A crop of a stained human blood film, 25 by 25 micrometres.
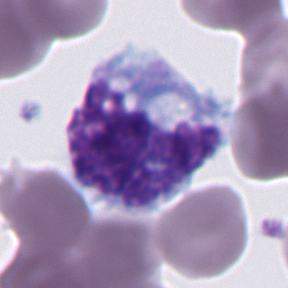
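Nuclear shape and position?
Irregular mass, lumpy edges; fills lower and left part of cell.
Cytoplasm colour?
Pale greyish-blue.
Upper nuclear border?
A few small clear spaces.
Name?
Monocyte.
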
